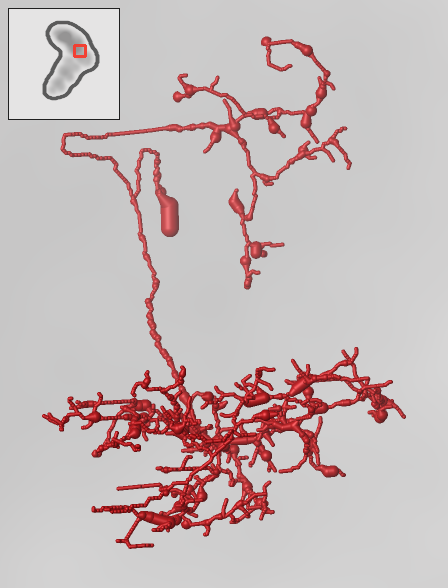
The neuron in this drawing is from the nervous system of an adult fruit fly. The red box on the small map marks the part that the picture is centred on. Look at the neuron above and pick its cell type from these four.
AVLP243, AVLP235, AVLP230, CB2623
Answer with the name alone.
AVLP230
